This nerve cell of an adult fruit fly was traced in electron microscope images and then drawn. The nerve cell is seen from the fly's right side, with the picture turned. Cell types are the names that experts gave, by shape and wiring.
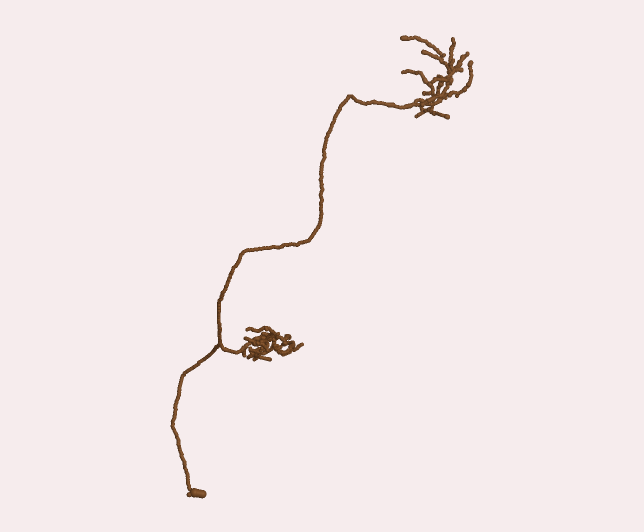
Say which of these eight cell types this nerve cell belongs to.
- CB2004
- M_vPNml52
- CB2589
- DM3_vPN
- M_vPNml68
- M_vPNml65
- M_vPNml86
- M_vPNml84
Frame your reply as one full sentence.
The cell type for the nerve cell is CB2004.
